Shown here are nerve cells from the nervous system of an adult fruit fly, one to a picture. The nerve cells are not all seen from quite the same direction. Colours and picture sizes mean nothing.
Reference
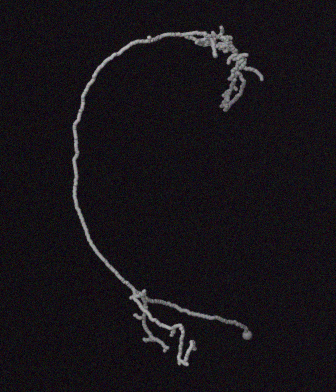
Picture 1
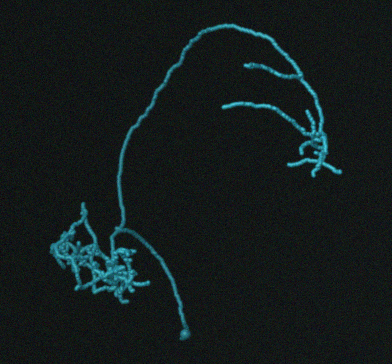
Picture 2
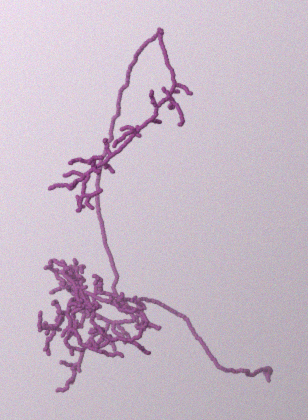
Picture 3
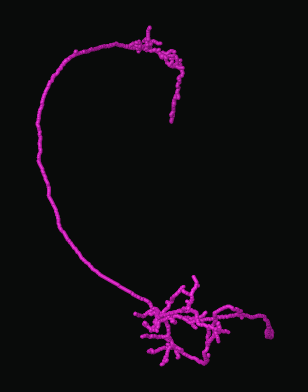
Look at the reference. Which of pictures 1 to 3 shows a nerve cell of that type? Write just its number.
3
